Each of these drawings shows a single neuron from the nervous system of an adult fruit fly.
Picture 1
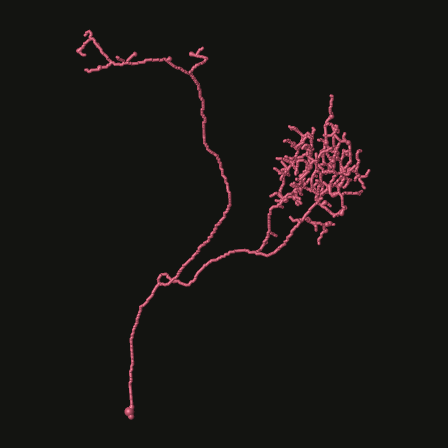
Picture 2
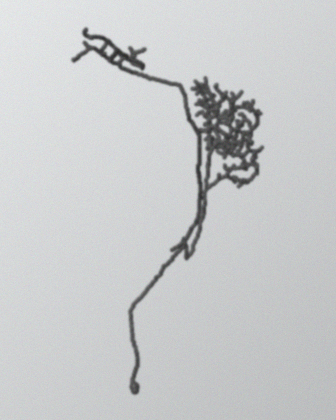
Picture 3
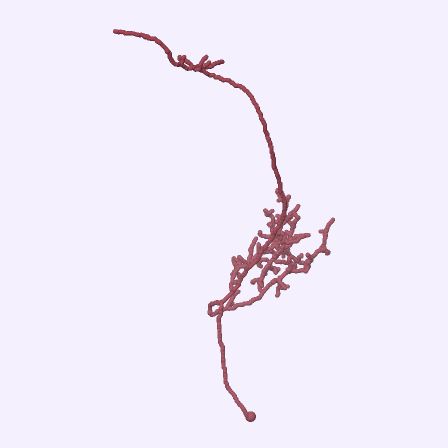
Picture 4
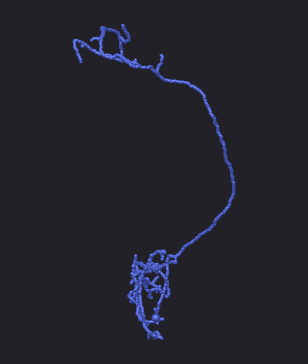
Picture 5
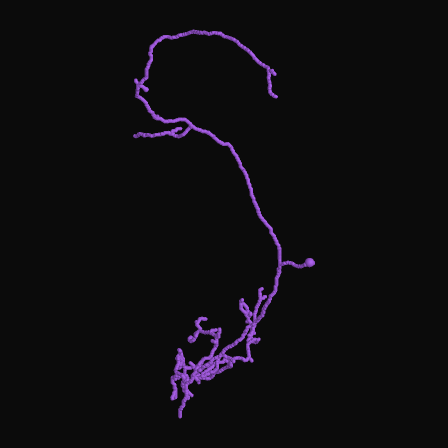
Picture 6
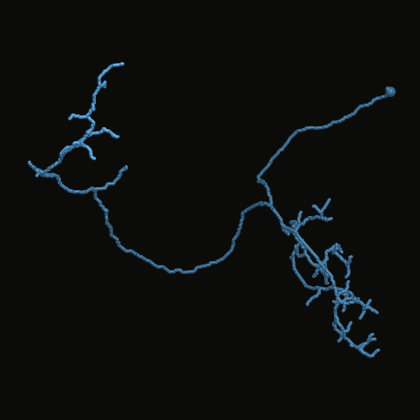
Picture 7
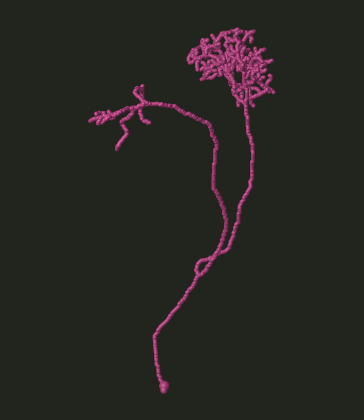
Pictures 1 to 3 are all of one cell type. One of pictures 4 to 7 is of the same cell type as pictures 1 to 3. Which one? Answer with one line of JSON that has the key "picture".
{"picture": 7}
